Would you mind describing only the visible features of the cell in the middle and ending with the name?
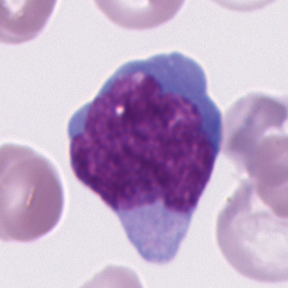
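Outline irregular and angular, bulging broadly instead of curving smoothly. Chromatin dark purple, clumped into coarse patches. Cytoplasm free of coarse granules and without clear vacuoles. Cell: myeloblast.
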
